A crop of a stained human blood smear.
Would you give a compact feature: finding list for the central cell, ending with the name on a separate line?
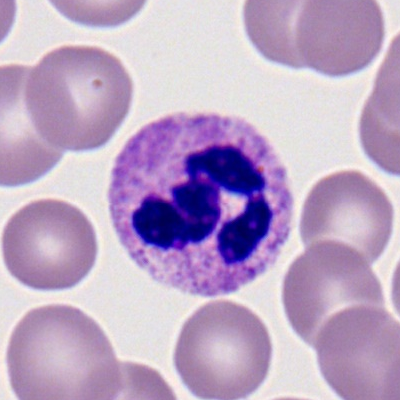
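Nucleus: several separate lobes, I'd say, joined by narrow connections
Chromatin: dark purple, densely clumped
Cytoplasm: plentiful, pale pinkish-lilac
Granules: fine, small and lilac, filling the cytoplasm
Name: segmented neutrophil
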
